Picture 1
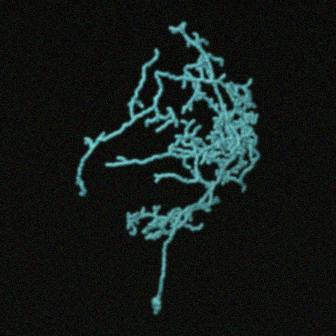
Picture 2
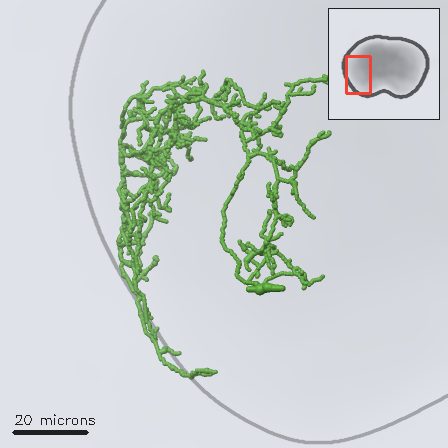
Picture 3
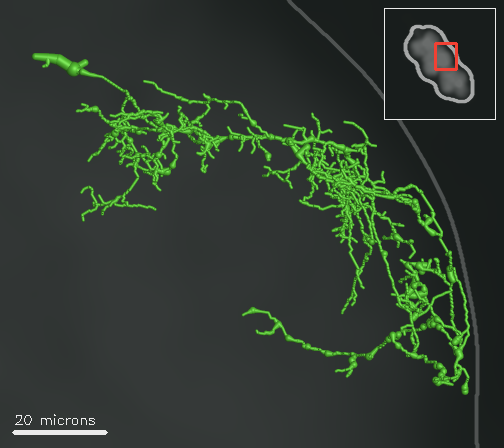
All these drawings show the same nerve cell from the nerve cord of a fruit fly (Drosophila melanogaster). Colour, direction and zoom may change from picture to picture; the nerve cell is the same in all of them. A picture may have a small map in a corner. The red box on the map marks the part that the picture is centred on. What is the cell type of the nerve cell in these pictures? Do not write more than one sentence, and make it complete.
This nerve cell is assigned to the cell type IN08A022.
